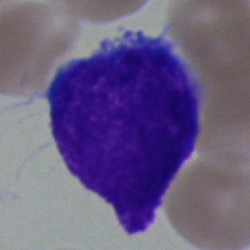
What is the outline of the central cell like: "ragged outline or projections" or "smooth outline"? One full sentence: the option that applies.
The cell is bounded by a rough outline.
